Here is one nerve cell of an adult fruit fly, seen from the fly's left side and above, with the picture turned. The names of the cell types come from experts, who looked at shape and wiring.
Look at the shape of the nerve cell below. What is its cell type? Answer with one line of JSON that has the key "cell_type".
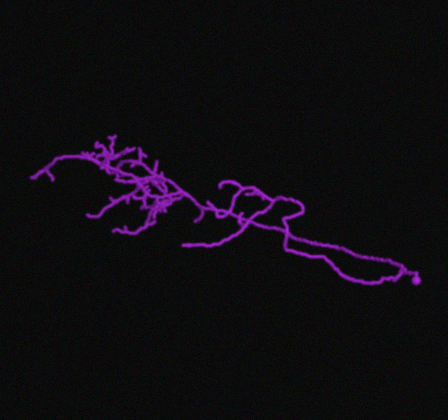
{"cell_type": "MeLo3a"}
